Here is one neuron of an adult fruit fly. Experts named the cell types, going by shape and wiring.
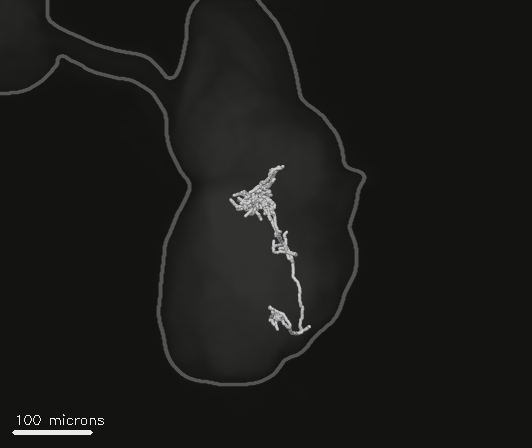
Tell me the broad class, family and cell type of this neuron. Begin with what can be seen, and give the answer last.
By the scale bar it is about 200 microns tall in this view. In this view it is taller than it is wide. This is a central-brain intrinsic neuron. Its family is hemilineage VLPl4_dorsal. It is of cell type LH004m.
